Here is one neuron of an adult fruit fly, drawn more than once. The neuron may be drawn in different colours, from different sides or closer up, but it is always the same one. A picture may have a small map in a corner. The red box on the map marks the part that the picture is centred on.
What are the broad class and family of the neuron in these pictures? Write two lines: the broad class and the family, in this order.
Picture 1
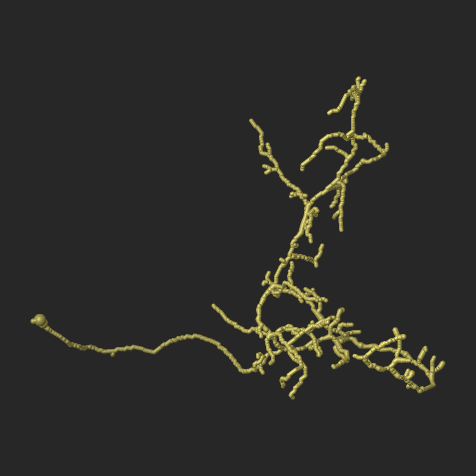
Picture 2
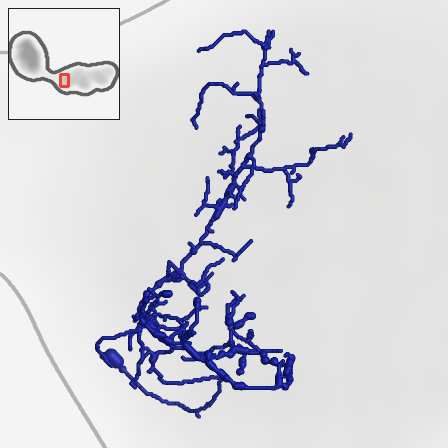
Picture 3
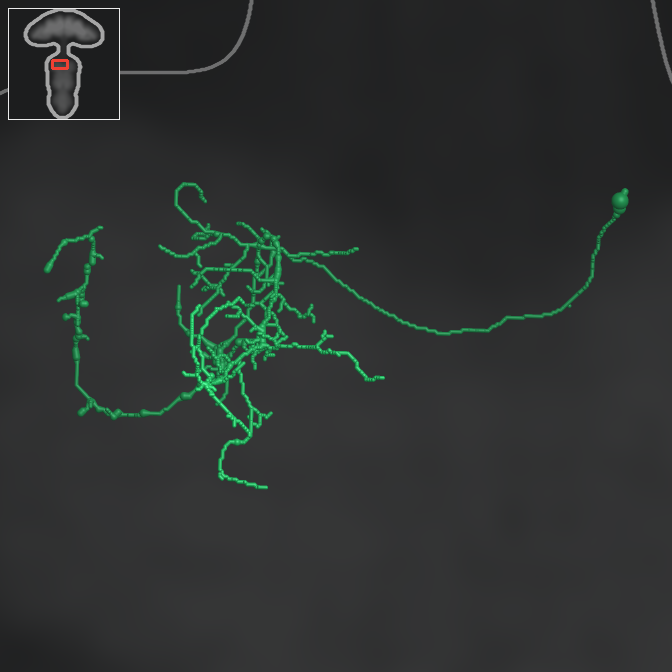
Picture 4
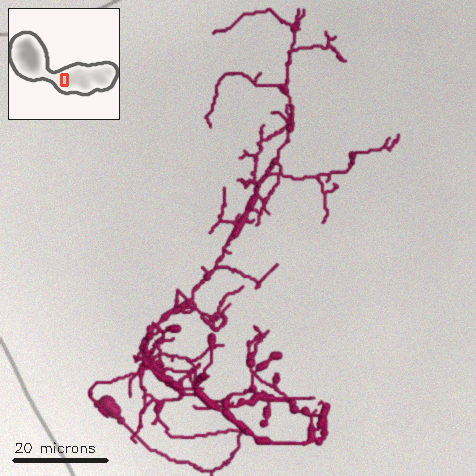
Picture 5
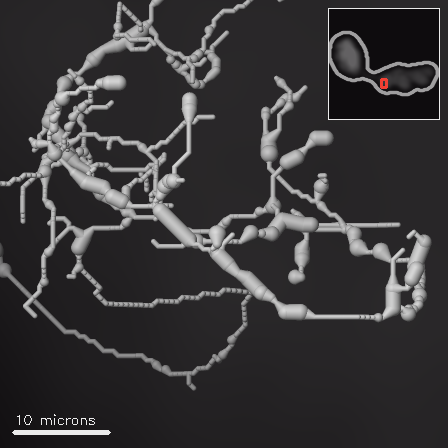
nerve-cord intrinsic neuron
hemilineage 14A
